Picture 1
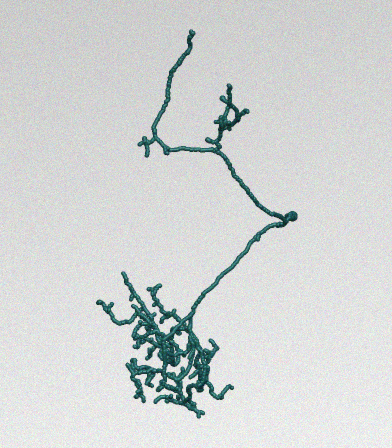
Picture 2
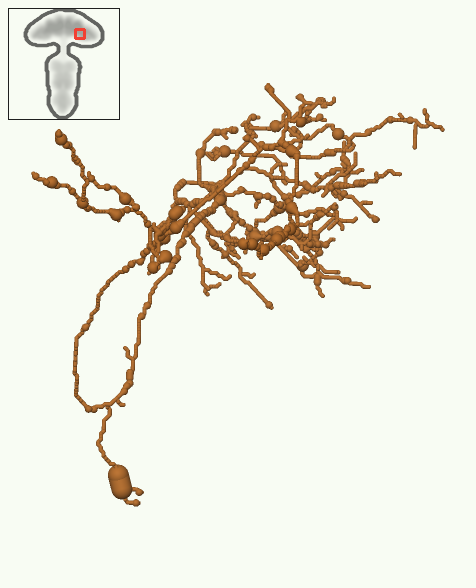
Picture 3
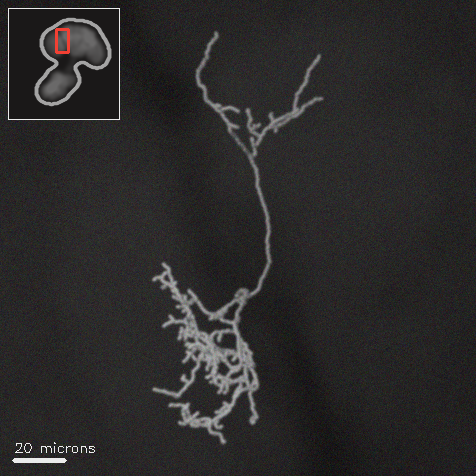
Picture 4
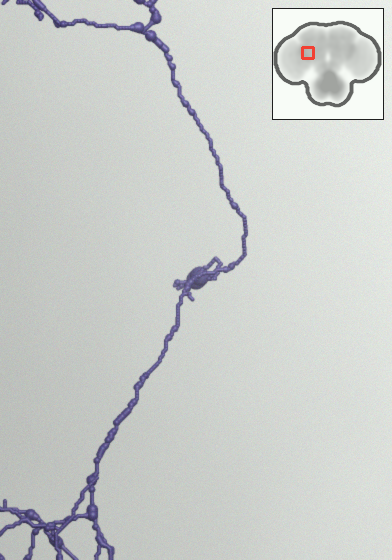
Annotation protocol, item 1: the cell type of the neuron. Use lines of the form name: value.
cell type: LoVP11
